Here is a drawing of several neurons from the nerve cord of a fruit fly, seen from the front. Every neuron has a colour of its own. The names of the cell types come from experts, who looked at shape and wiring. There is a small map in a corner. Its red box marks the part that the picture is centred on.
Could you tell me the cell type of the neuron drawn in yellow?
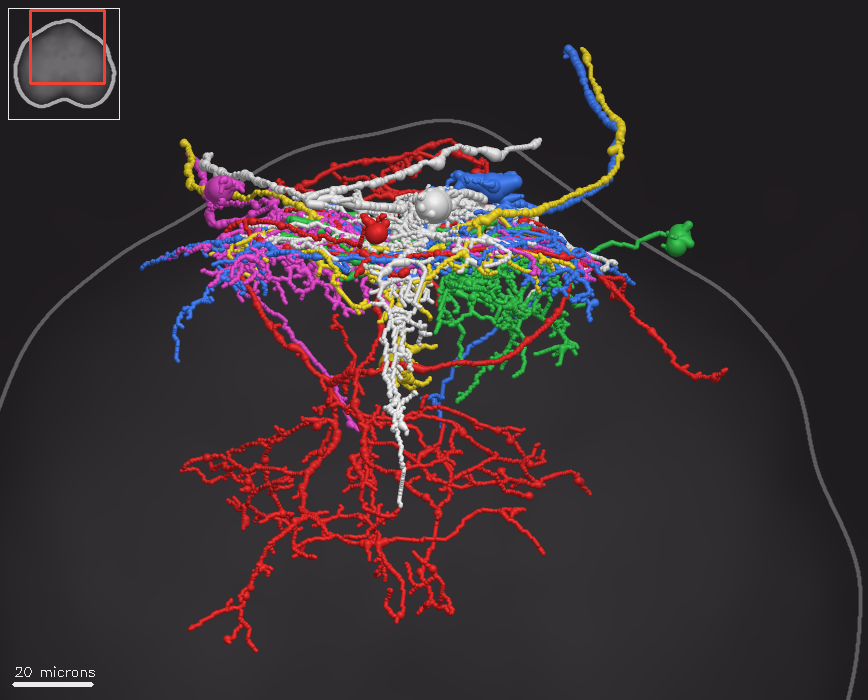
EN00B025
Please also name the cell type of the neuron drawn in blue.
MNad24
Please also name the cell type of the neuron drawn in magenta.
MNad30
